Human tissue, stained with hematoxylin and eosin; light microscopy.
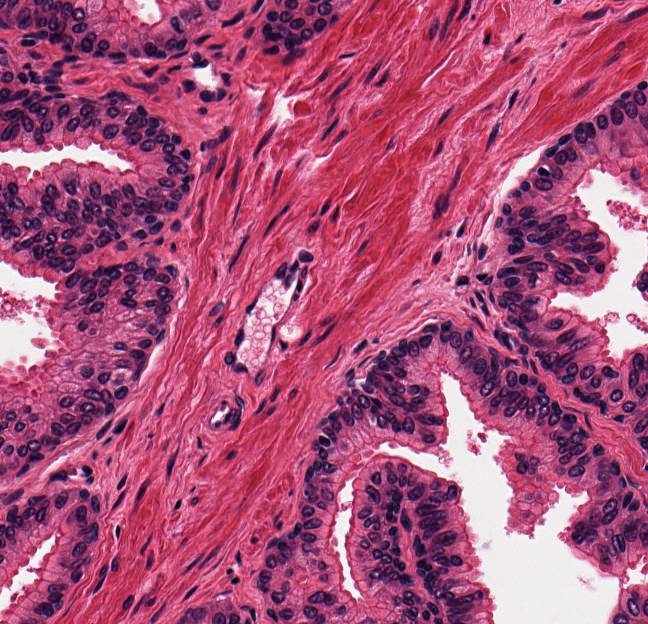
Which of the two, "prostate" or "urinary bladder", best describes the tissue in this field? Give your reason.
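It's prostate.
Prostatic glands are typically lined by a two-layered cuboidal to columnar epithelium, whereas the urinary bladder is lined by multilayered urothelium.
What decides it is that the glands here have a tall columnar lining, thrown into papillary infoldings that project into the lumens. The nuclei are dark, oval and crowded; the cytoplasm is pale pink and finely vacuolated; the stroma is deeply eosinophilic smooth muscle bundles with elongated nuclei along each band's long axis.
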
